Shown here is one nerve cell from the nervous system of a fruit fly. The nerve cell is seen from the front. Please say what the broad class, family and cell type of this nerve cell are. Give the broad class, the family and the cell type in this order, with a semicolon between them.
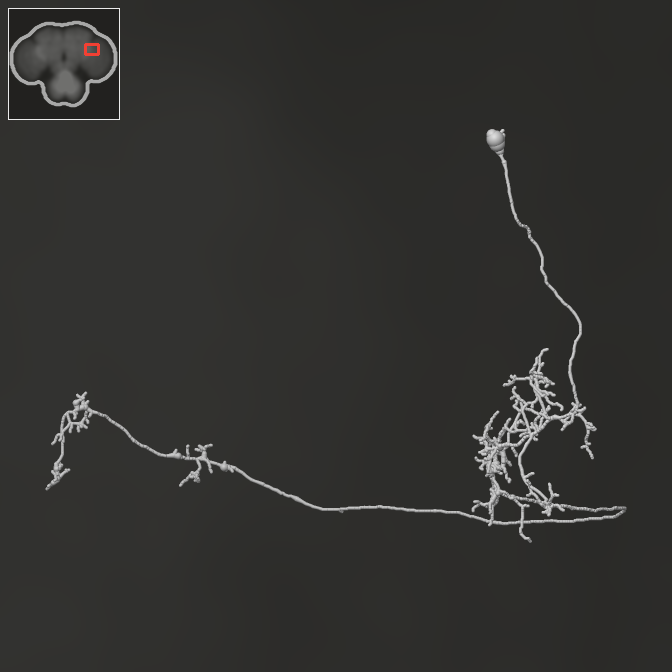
optic-lobe intrinsic neuron; Tm; Tm12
